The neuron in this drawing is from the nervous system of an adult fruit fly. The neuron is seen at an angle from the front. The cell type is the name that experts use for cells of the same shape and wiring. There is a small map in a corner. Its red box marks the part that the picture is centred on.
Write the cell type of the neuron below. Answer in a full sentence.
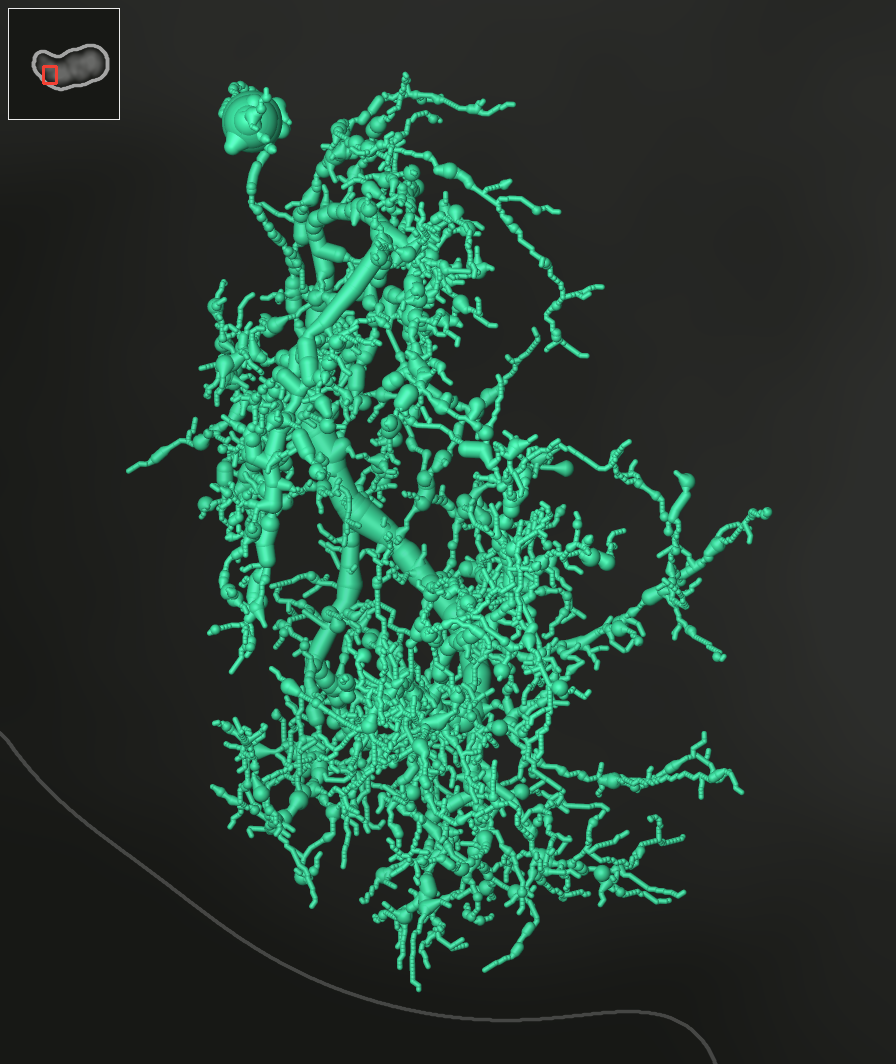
The cell type is IN19A020.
